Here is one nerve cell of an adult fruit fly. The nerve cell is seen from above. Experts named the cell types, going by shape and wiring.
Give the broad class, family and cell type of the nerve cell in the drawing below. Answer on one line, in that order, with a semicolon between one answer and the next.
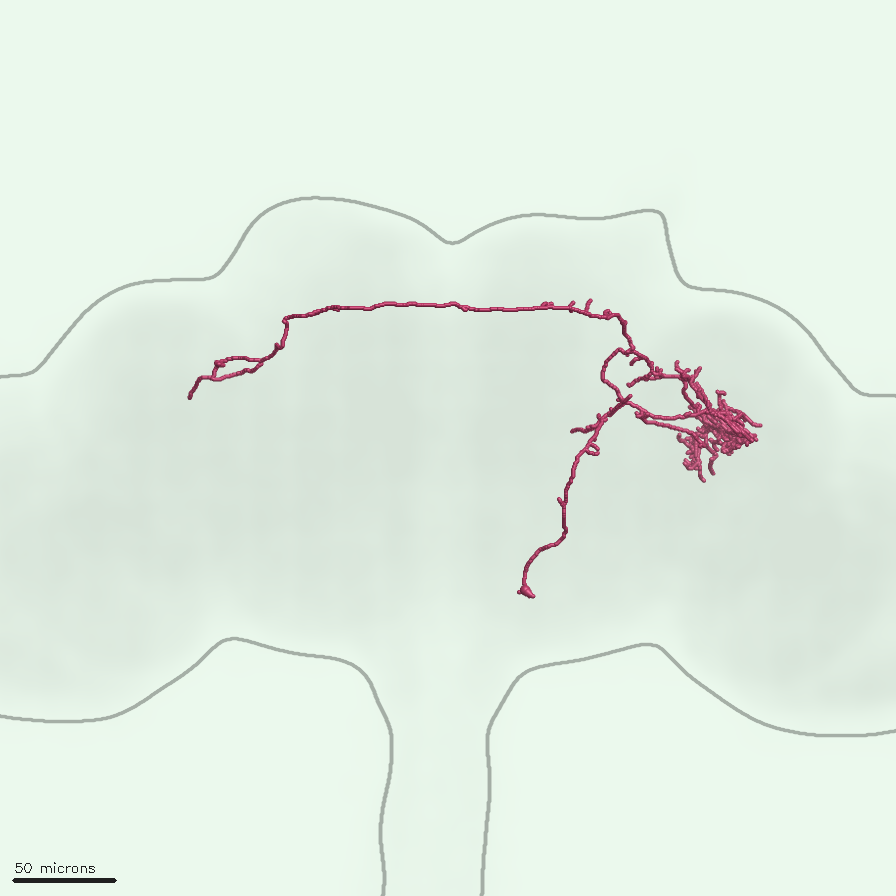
central-brain intrinsic neuron; hemilineage DM4_dorsal; pC1_6a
